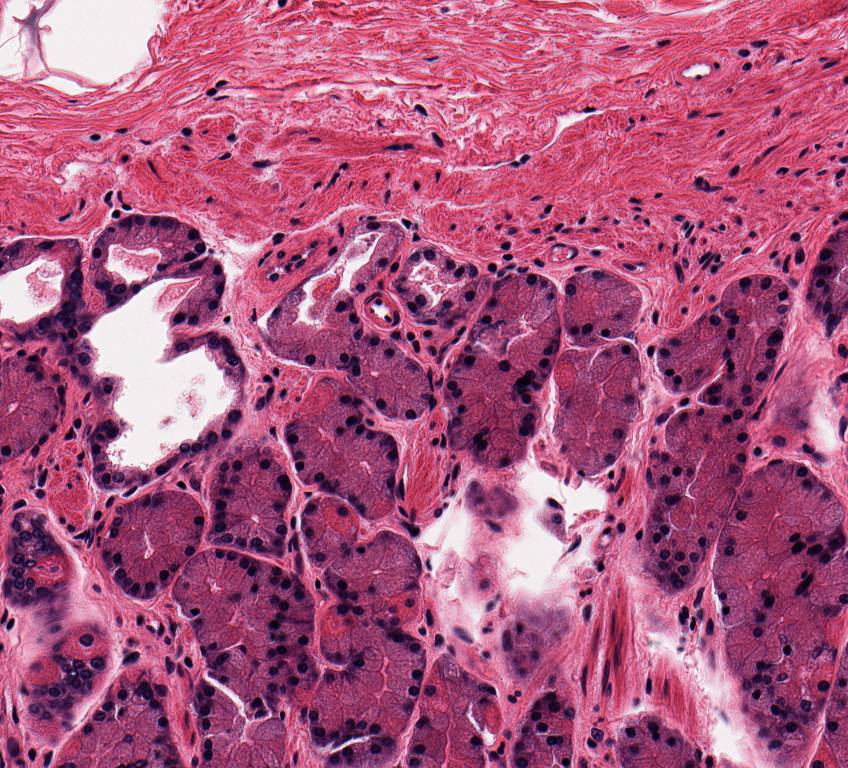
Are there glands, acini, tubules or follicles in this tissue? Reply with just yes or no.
Yes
